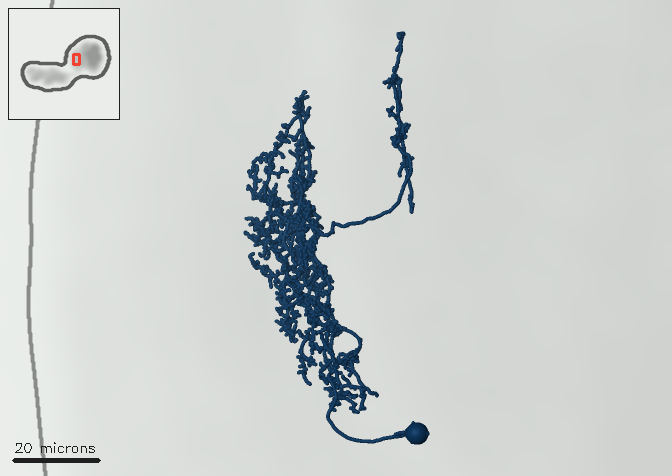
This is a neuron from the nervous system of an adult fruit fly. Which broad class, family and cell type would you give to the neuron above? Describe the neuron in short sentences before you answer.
The cell body can be seen at the bottom of the picture. From top to bottom in the picture it spans about 100 microns. The picture shows dozens of branch ends. Its broad class is optic-lobe intrinsic neuron. The family is Y. It is of cell type Y11.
